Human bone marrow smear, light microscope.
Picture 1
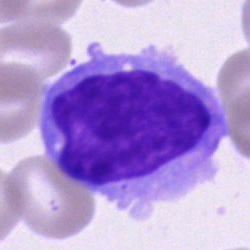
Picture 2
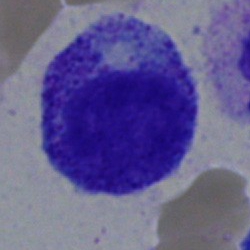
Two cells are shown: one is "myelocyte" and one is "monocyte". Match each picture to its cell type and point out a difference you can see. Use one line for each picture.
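Picture 1: monocyte. No distinct granules are seen in the cytoplasm.
Picture 2: myelocyte. Fine purple granules are scattered across the cell.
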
